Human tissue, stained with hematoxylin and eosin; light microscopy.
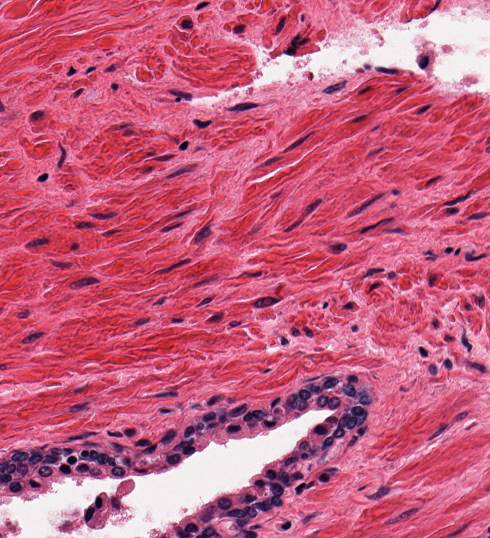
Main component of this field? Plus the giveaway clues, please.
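You're mostly looking at fibromuscular stroma; there's just one gland profile along the lower edge. The smooth muscle bundles run in different directions and interlace, with strongly eosinophilic, bright pink-red cytoplasm and elongated, cigar-shaped nuclei.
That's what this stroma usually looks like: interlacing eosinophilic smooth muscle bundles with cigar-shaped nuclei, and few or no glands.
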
